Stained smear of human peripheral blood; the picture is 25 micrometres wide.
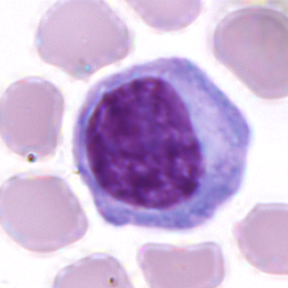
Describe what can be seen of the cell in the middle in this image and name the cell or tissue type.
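What strikes me first is a roundish nucleus set off-centre, over toward the left side of the cell. Just to its right, the cytoplasm forms a paler zone. I look for granules there and find none distinct. Nor does the surface carry any hair-like or bleb-like projections. So this is a plasma cell.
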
